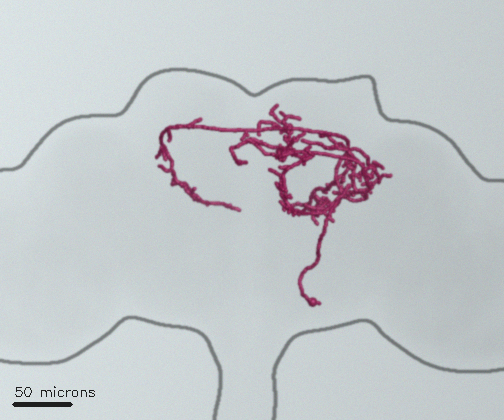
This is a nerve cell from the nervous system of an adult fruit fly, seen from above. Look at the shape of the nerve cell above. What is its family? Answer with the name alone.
hemilineage DM4_dorsal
